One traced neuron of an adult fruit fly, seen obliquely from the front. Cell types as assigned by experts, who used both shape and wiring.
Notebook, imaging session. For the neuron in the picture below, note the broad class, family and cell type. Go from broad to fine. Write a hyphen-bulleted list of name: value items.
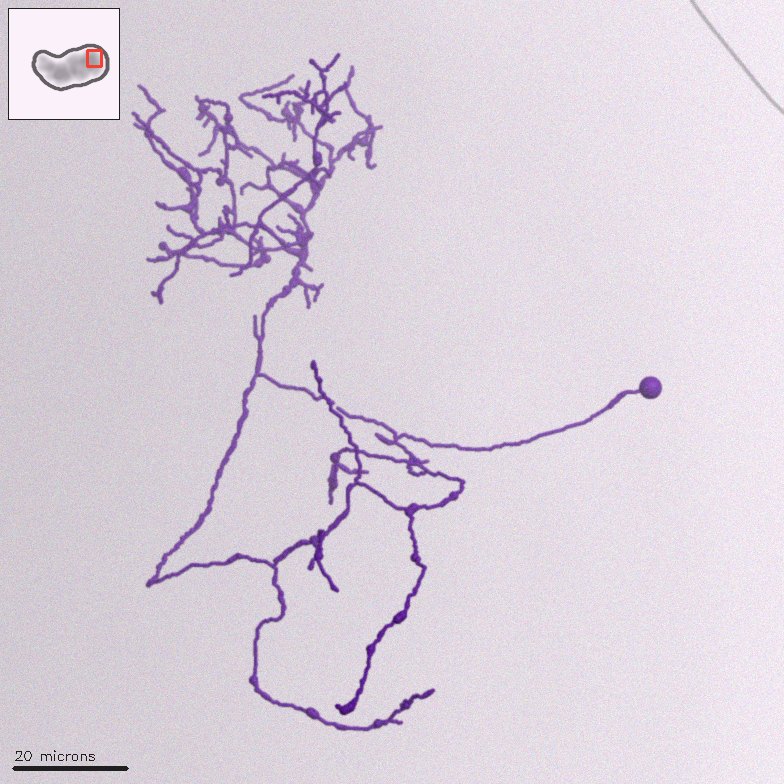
- broad class: central-brain intrinsic neuron
- family: hemilineage VLPl2_posterior
- cell type: LHAV2b7_a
